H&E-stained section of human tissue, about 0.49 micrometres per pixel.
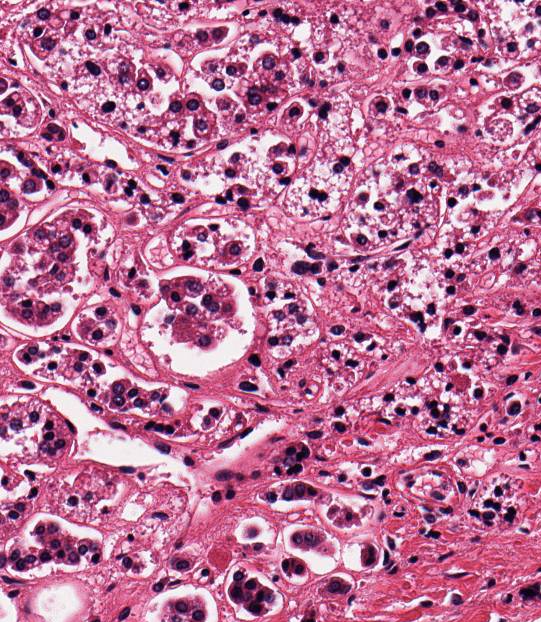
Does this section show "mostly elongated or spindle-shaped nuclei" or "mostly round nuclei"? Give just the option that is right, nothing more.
Mostly round nuclei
